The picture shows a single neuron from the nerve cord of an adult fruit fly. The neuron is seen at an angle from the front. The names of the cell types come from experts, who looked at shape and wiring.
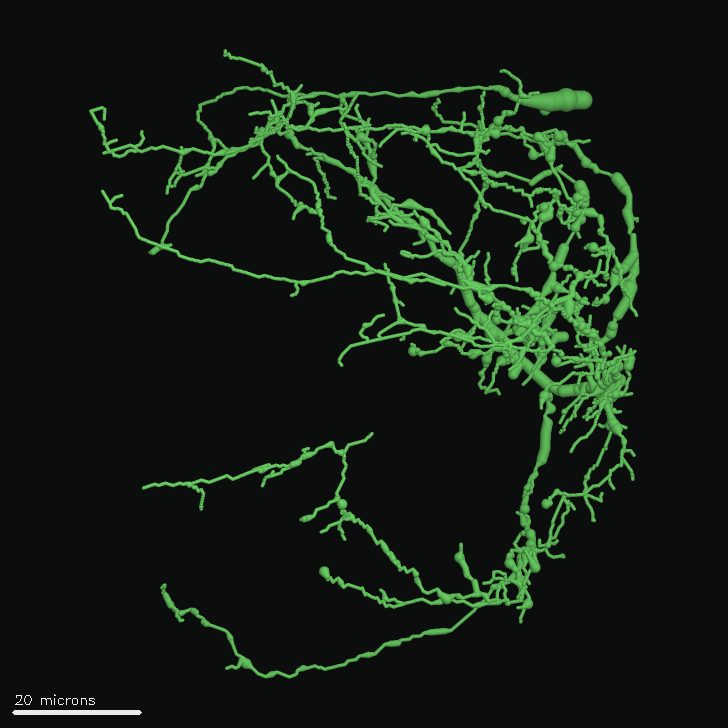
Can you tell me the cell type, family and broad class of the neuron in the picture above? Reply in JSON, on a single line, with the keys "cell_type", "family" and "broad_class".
{"cell_type": "IN03A036", "family": "hemilineage 03A", "broad_class": "nerve-cord intrinsic neuron"}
